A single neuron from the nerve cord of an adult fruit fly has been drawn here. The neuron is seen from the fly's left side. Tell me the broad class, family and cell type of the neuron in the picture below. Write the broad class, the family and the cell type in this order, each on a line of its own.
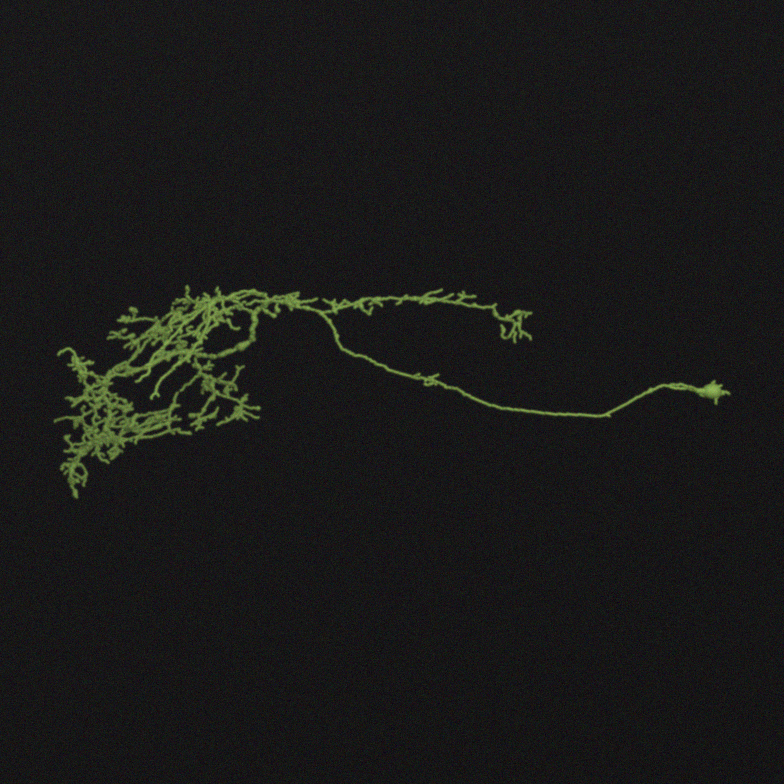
nerve-cord intrinsic neuron
hemilineage 06B
IN06B047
